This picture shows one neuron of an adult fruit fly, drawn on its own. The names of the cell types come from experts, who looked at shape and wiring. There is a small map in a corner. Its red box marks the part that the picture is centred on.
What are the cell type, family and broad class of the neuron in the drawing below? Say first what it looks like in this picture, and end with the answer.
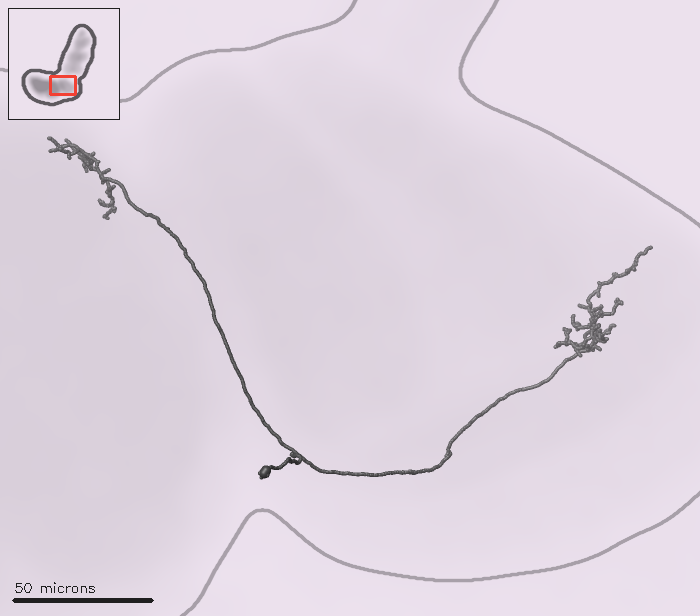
Its cell body lies at the bottom of the picture. From left to right in the picture it spans about 200 microns. The cell type is MeVP1. Its family is MeVP. This is a visual projection neuron.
